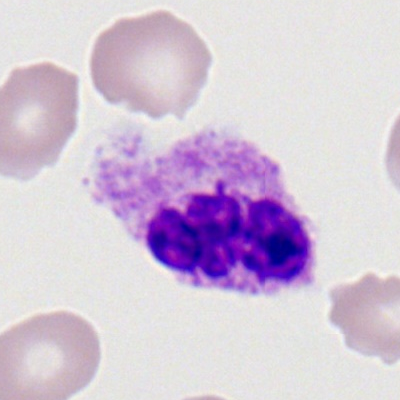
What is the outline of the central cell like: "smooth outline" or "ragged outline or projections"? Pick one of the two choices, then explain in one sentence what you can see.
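Ragged outline or projections. The outline is irregular and ragged, most of all at the upper left where the cytoplasm spreads out.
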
